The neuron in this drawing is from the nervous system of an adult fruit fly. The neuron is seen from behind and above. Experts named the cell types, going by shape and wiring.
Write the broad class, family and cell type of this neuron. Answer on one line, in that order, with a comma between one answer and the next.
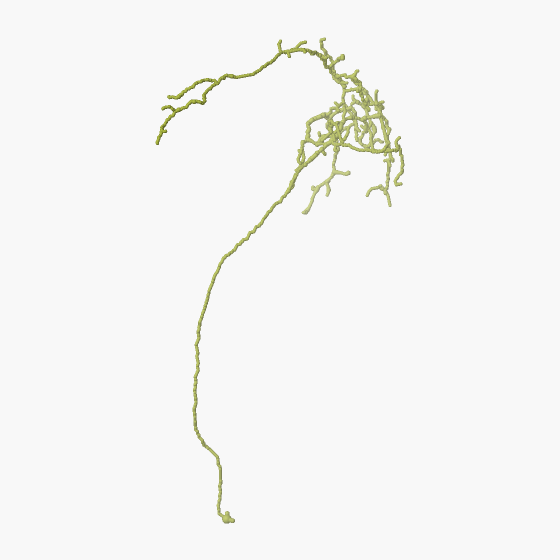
nerve-cord intrinsic neuron, hemilineage 06B, IN06B079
